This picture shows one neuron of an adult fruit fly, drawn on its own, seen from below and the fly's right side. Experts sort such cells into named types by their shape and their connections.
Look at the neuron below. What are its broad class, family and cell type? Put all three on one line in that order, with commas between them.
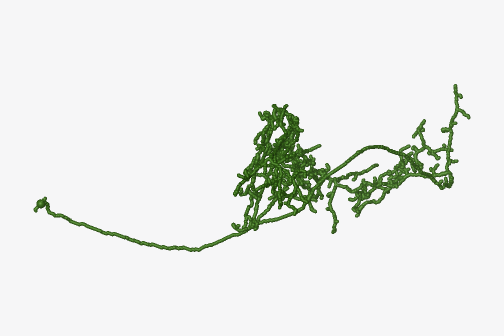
central-brain intrinsic neuron, hemilineage VLPl&p1_posterior, aIPg7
